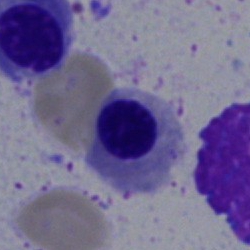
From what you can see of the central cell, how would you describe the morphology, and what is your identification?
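Notice first how dark the nucleus is, its purple chromatin dense throughout. It sits off-centre toward the upper left, so the cytoplasm rim is wider toward the lower right. That cytoplasm is a pale greyish blue. The outline is irregular, somewhat angular rather than a smooth circle. This is an erythroblast.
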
